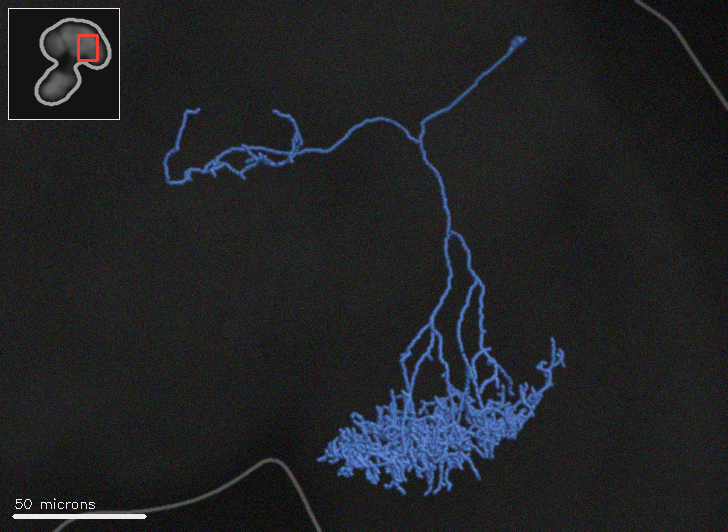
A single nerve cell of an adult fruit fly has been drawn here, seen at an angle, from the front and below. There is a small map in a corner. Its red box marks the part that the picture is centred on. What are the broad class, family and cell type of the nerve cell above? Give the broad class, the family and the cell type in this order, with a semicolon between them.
visual projection neuron; hemilineage LHl4_posterior; LC35a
